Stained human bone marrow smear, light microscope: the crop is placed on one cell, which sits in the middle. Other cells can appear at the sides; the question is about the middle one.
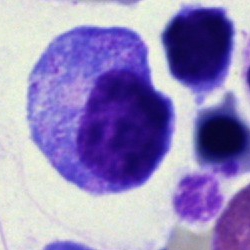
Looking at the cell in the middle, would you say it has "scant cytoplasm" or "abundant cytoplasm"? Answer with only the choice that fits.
Abundant cytoplasm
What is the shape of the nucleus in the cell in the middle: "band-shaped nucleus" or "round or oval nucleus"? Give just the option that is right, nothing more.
Round or oval nucleus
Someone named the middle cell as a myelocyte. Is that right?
no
